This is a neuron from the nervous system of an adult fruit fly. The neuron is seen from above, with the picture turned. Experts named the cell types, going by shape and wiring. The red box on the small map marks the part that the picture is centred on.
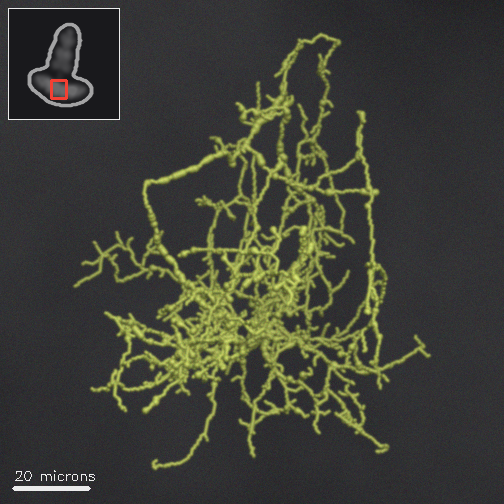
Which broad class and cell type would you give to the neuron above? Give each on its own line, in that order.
central-brain intrinsic neuron
GNG495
